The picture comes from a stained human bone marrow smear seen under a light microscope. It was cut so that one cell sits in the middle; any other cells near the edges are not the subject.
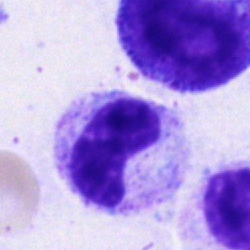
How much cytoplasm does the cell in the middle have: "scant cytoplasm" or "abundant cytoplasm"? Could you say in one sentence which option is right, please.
The cell's cytoplasm around its nucleus is ample.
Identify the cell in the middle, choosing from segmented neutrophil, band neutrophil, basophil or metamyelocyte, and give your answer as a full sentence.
The cell nearest the centre of this crop is a band neutrophil.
